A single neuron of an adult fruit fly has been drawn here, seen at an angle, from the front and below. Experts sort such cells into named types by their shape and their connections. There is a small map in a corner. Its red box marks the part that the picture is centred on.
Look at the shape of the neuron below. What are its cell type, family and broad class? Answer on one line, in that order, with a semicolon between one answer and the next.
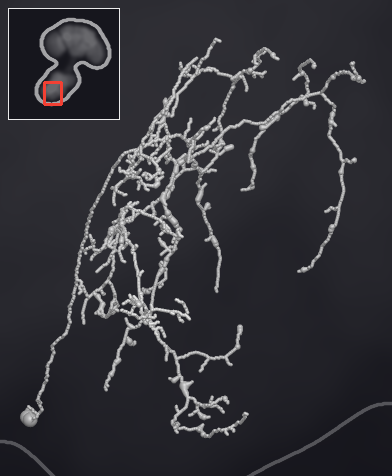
IN03A064; hemilineage 03A; nerve-cord intrinsic neuron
